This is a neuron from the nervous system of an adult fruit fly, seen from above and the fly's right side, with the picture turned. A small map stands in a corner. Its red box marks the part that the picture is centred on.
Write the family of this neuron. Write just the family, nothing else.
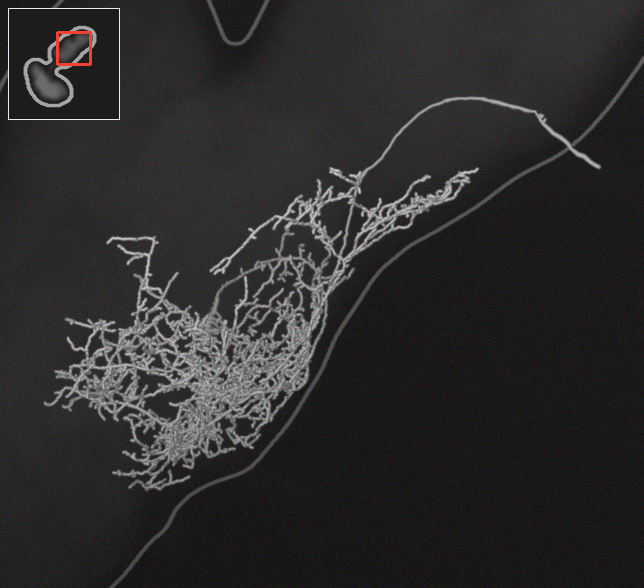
hemilineage 08A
